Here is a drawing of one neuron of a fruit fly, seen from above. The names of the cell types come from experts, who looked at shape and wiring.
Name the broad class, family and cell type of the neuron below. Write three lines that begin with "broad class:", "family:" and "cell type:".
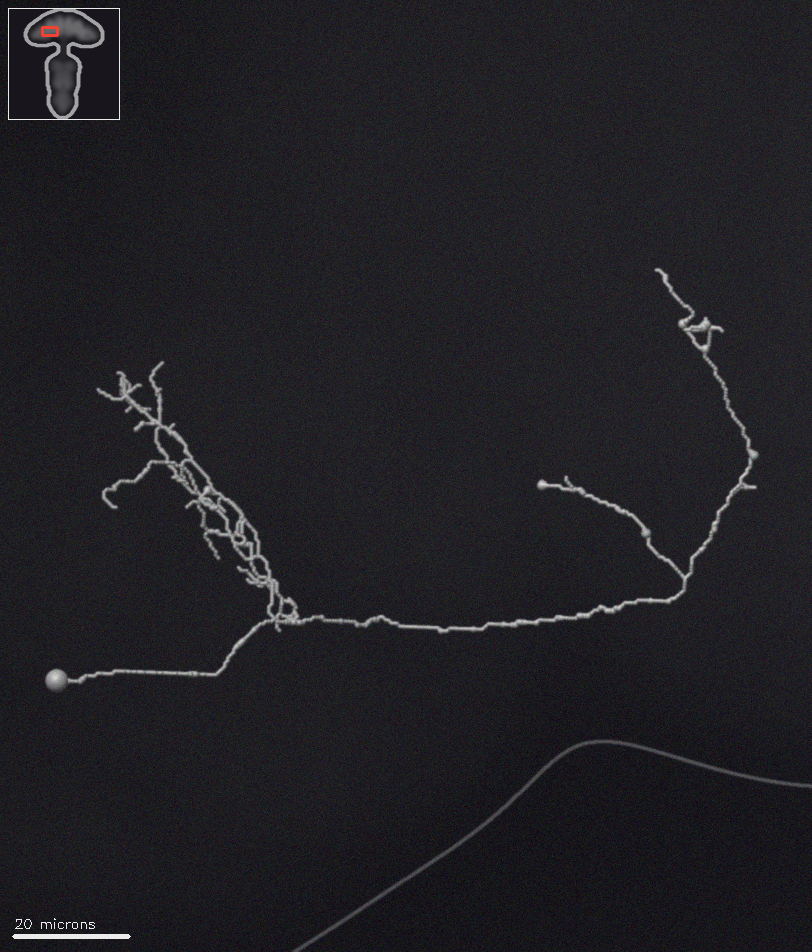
broad class: visual projection neuron
family: LoVP
cell type: LoVP9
